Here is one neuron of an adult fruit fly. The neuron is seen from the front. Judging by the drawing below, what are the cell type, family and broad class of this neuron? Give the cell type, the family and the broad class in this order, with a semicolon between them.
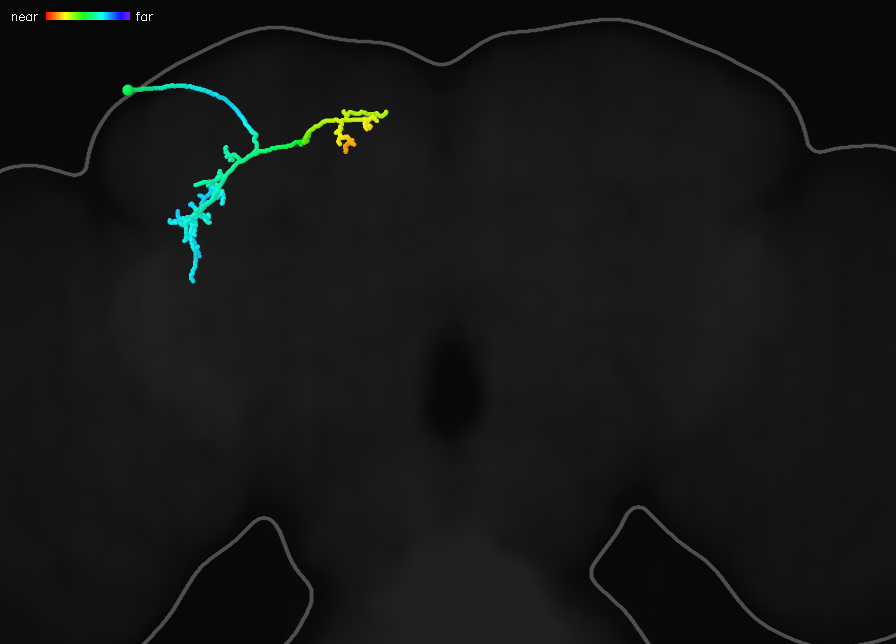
LHPD2c6; hemilineage SLPad1_posterior; central-brain intrinsic neuron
